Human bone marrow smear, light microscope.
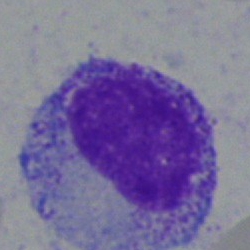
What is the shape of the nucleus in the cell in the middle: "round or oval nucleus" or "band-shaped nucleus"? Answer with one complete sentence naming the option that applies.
Within this cell, the nucleus is a compact round or oval mass.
